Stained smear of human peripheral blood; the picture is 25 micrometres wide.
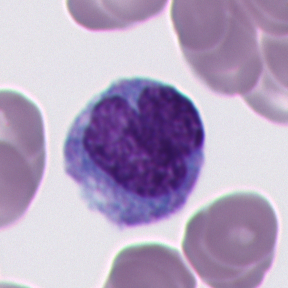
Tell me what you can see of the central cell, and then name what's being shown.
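Start with the outline, which is roughly round. Now follow the nucleus to its upper edge, where there is a notch. Its chromatin is dark purple and gathered into coarse clumps. Scan the cytoplasm and you will find no clear vacuoles. This is a monocyte.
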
